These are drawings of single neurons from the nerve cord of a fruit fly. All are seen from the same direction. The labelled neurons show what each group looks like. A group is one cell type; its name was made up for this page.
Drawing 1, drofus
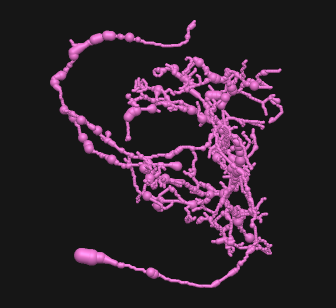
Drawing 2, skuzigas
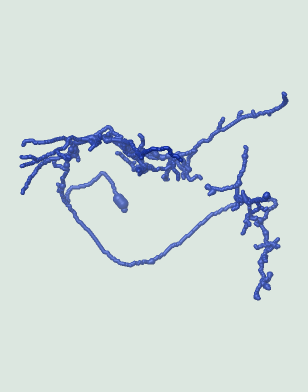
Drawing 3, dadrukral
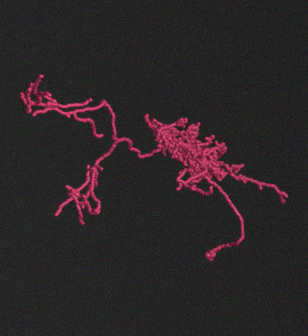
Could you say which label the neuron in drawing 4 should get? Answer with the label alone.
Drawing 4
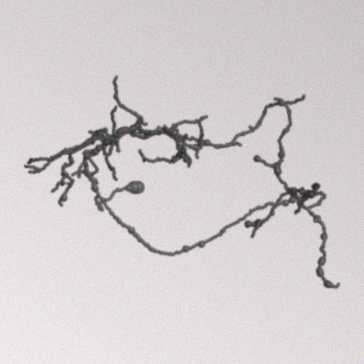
skuzigas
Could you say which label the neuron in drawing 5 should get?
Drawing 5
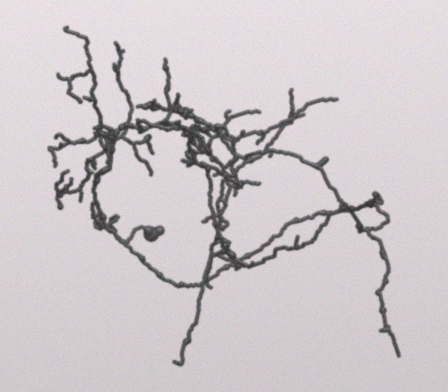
skuzigas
